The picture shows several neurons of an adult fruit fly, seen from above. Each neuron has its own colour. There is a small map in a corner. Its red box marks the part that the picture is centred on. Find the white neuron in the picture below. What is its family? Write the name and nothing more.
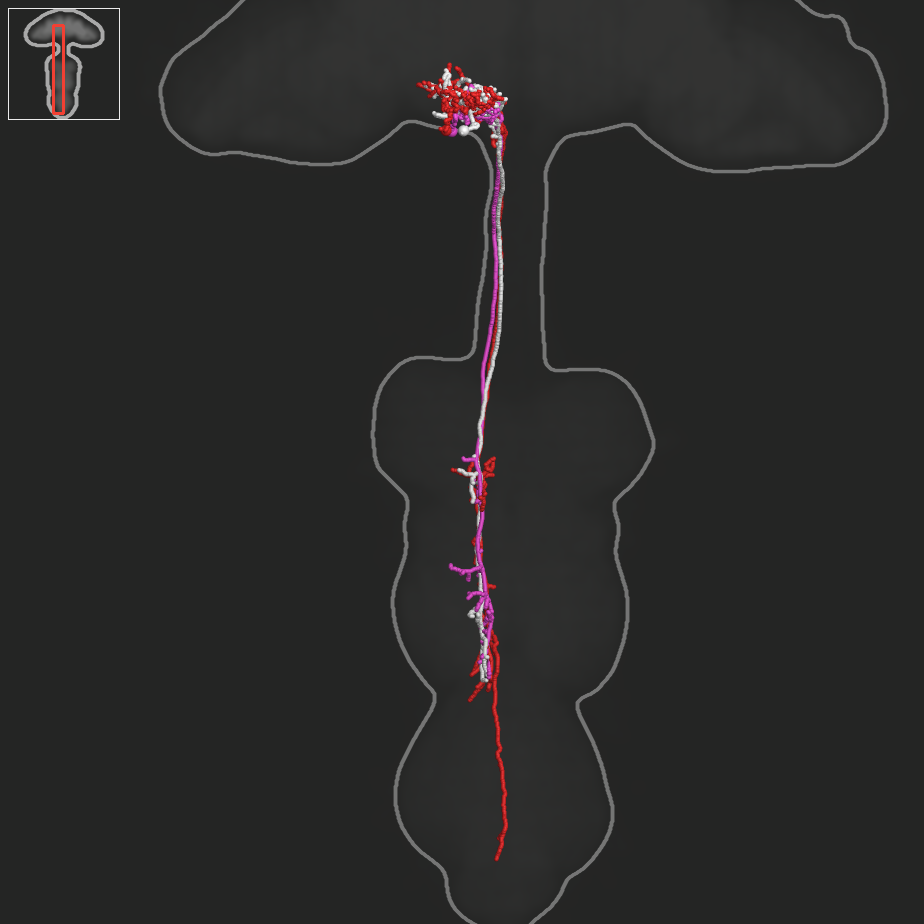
DNpe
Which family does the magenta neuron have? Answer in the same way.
DNp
